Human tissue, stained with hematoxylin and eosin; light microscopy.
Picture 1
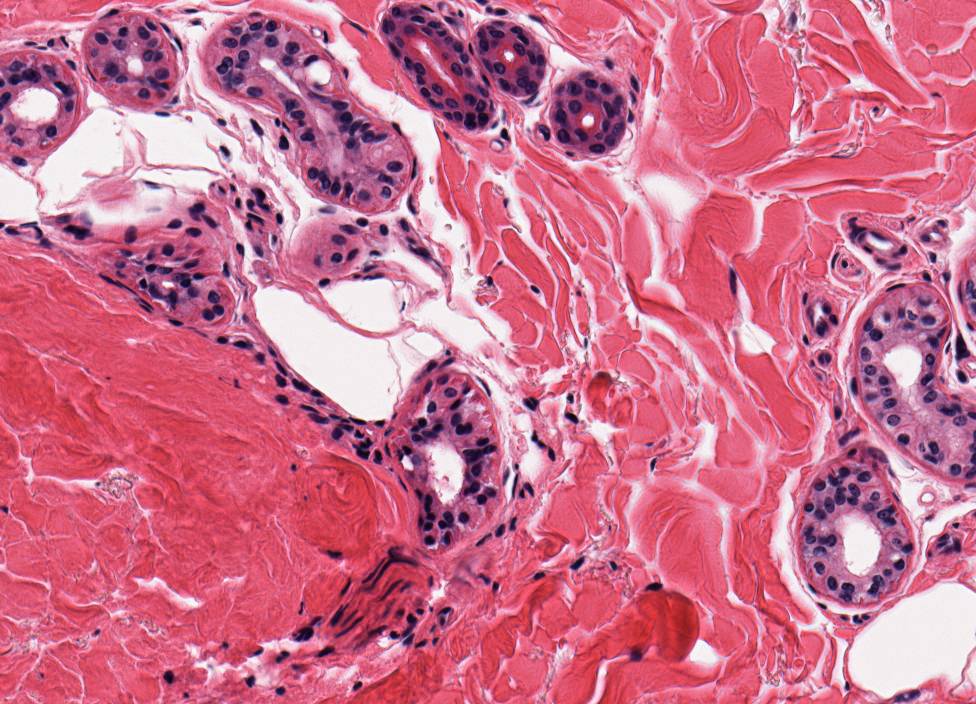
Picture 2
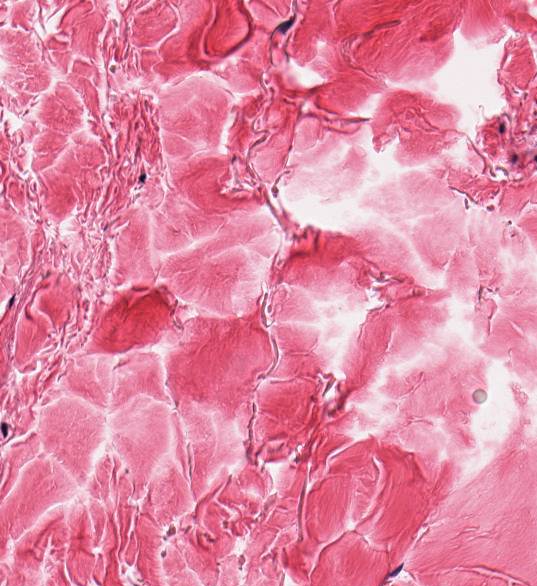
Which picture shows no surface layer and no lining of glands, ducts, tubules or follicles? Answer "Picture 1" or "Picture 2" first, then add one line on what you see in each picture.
Picture 2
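What picture 1 shows: Several small round tubules at the top centre are lined by two layers of cuboidal cells with crowded dark nuclei.
What picture 2 shows: No epithelium, glands or vessels with open lumens are seen anywhere in the field.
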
